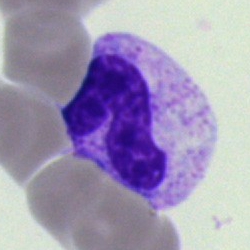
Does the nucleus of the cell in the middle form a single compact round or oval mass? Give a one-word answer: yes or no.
No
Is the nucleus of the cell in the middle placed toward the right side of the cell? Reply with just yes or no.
No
